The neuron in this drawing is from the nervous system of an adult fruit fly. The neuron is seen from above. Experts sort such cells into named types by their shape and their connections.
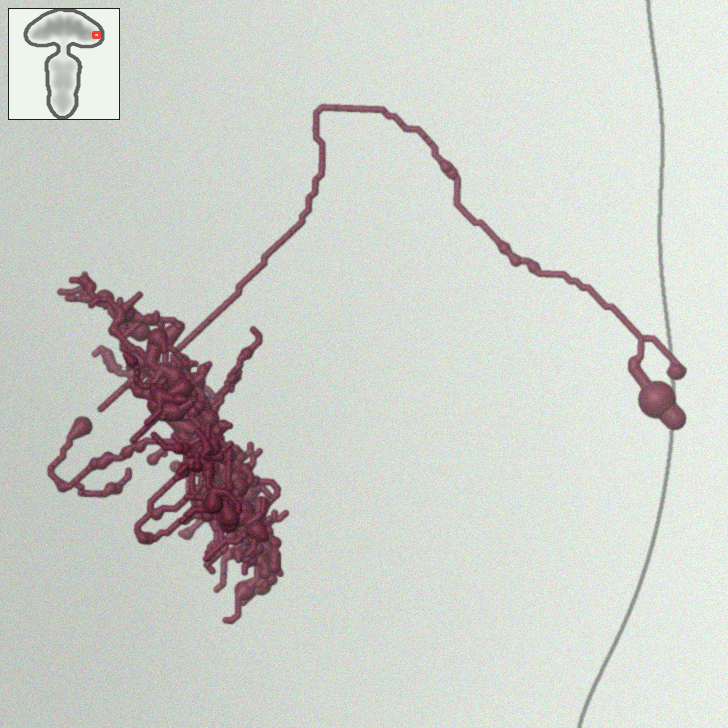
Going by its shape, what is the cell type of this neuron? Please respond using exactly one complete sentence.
It is Dm12 that names the cell type of this neuron.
